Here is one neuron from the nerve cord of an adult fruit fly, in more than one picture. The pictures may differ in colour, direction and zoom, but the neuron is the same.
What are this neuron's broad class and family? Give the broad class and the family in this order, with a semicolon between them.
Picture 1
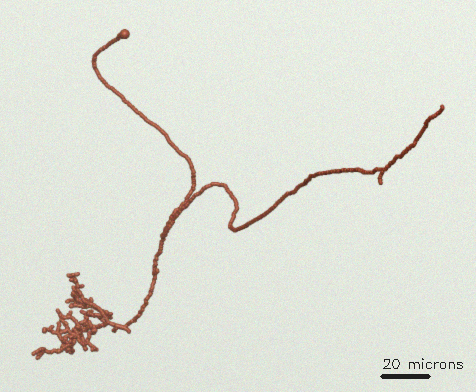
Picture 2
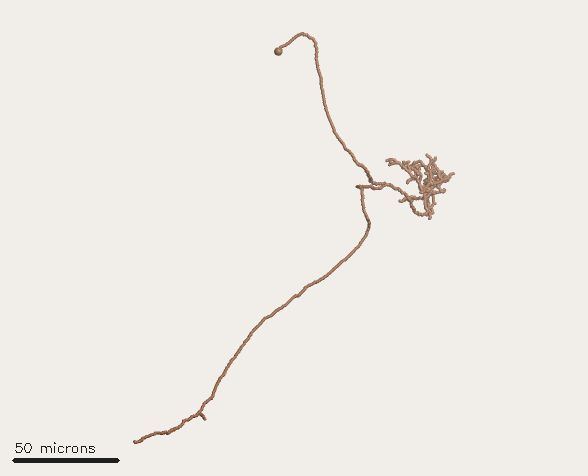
nerve-cord intrinsic neuron; hemilineage 23B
